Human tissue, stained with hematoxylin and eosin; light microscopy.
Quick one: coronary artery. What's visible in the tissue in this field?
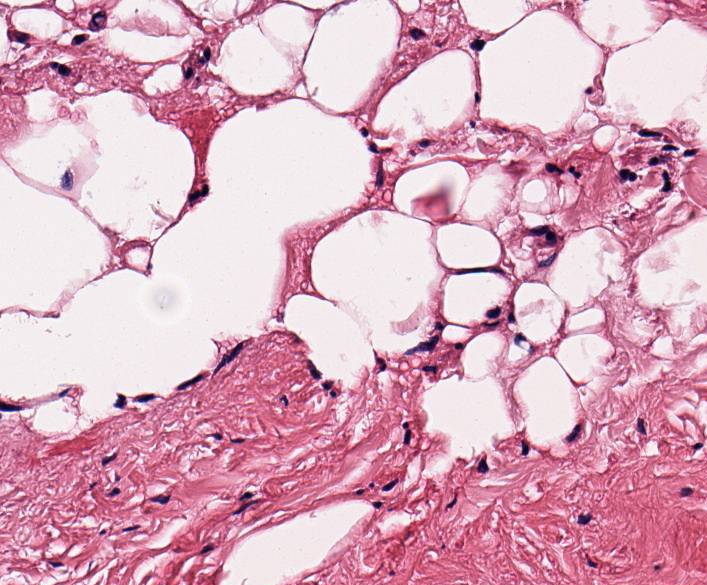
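Notice first the split: fat occupies the upper part of the field, dense pink fibrous tissue the lower part. The fat cell nuclei are dark and flattened, pressed against the edges of the clear spaces. Below, wavy pink collagen fibres form interwoven bundles. On the right, the smaller fat cells are separated by loose, pale pink, fibrillar tissue.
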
